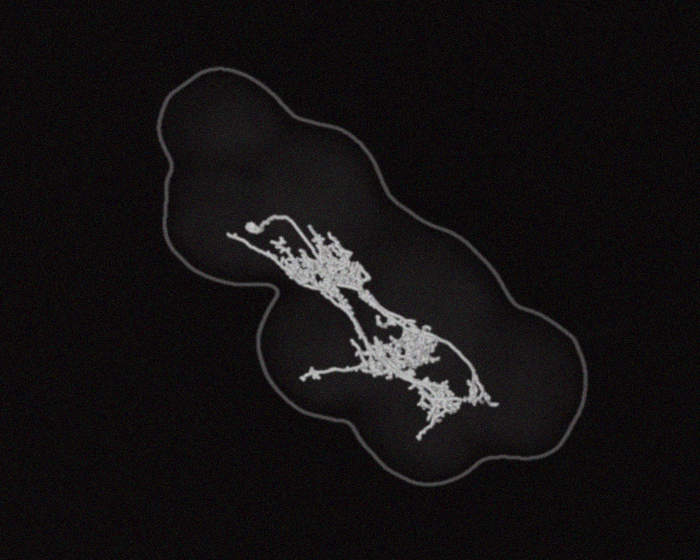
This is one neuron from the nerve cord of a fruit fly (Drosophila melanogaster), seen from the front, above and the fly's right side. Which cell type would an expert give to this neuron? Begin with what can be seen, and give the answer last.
As drawn here it is about as wide as it is tall. This is a nerve-cord intrinsic neuron. The cell type is IN00A007.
